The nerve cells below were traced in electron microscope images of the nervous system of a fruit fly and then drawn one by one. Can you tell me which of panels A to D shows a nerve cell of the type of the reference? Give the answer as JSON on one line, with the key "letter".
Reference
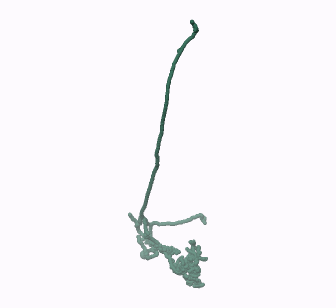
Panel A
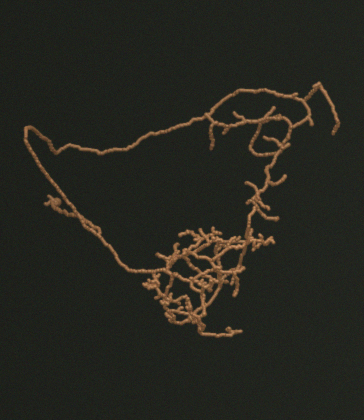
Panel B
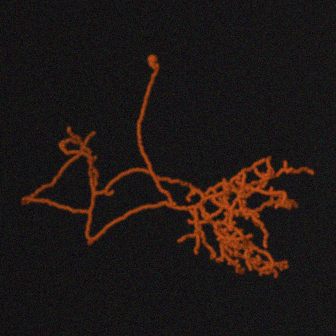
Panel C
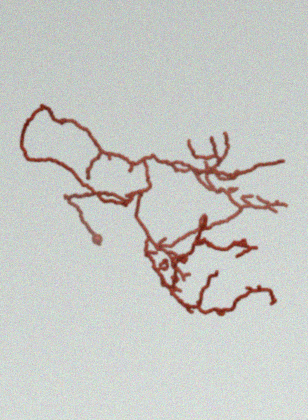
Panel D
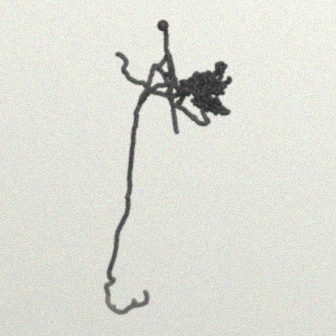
{"letter": "D"}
